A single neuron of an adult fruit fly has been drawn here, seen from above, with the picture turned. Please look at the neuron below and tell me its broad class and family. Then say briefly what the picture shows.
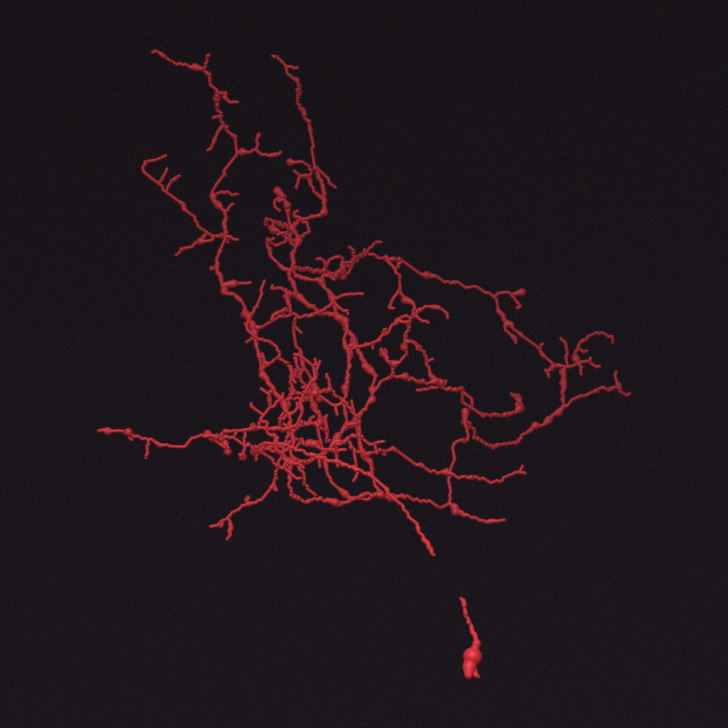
Its broad class is central-brain intrinsic neuron. Its family is hemilineage SMPp&v1_posterior. In this view it is about as wide as it is tall.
